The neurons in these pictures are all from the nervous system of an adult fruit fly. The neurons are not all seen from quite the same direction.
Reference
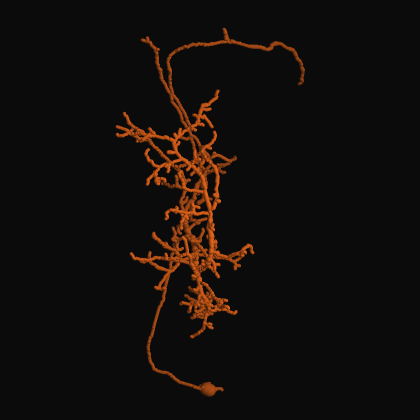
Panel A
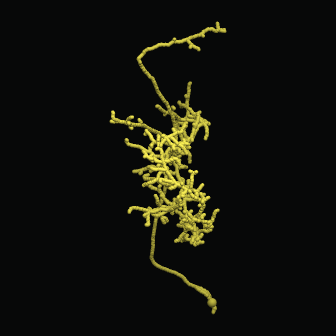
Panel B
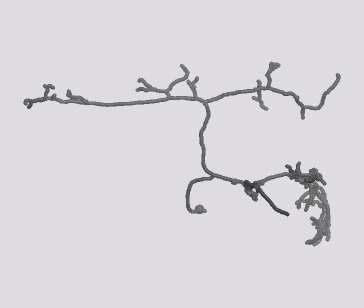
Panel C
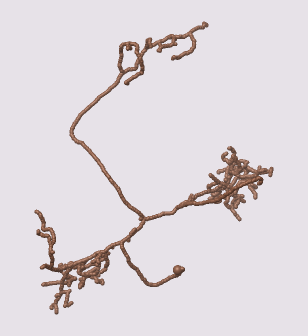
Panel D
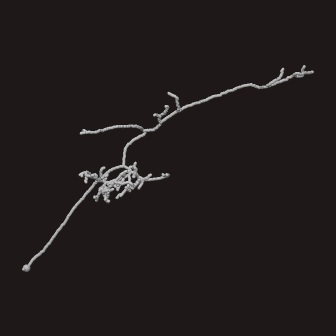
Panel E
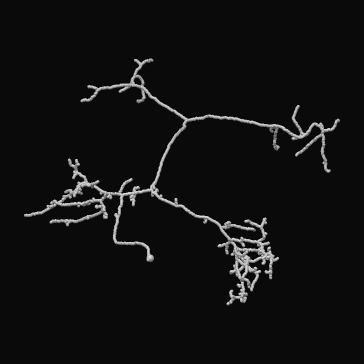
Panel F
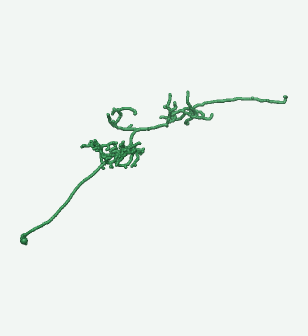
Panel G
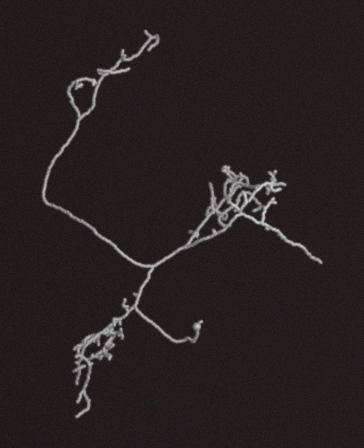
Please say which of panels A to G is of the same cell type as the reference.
Panel A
